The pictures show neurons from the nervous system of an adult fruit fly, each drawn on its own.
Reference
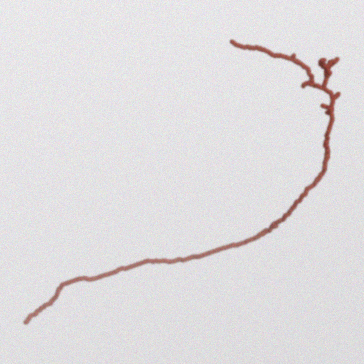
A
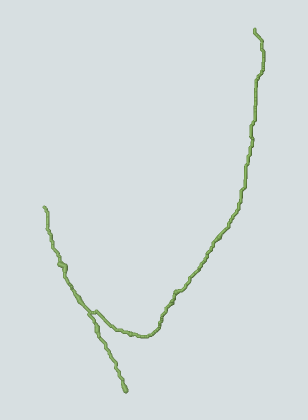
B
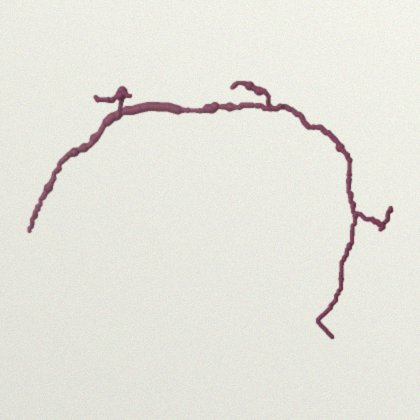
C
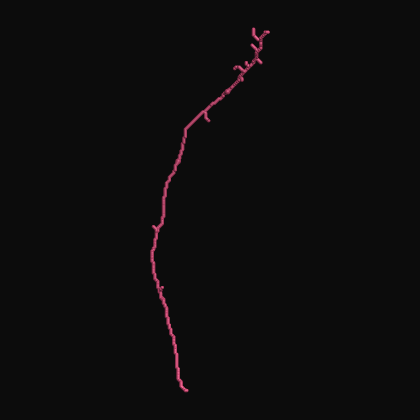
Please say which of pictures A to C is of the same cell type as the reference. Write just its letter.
C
